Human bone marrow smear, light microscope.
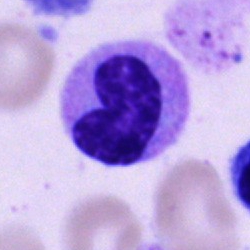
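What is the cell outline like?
Round and smooth.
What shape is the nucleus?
Bean-shaped, notched on its left side, and reaching almost to the lower edge of the cell.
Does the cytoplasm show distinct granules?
No.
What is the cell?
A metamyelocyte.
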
